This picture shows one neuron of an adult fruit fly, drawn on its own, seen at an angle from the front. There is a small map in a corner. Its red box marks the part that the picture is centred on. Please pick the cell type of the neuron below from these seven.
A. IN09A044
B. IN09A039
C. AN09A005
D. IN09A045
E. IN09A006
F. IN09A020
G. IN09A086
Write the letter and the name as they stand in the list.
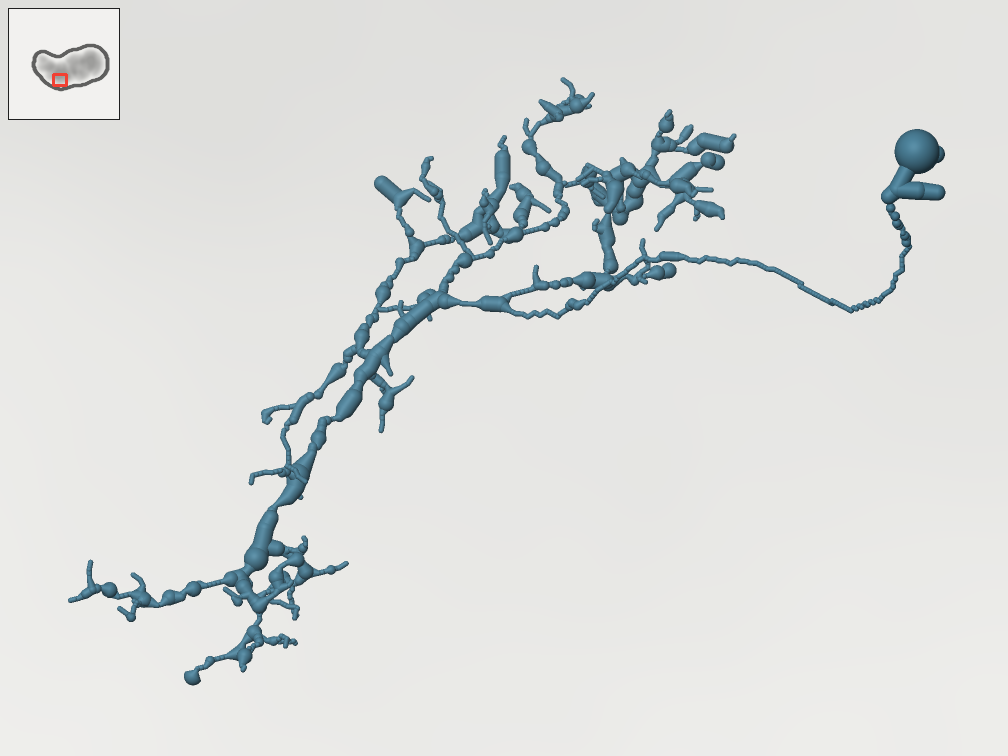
B. IN09A039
